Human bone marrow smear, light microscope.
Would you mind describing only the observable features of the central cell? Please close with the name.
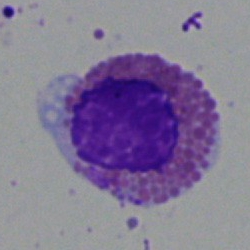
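Roughly round outline, I'd say, with the nucleus taking up a large part of the cell. The chromatin looks dark purple and fairly dense, though some patches are paler. At the left edge there's a pale blue area without granules, holding a small clear vacuole. So this is an eosinophil.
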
